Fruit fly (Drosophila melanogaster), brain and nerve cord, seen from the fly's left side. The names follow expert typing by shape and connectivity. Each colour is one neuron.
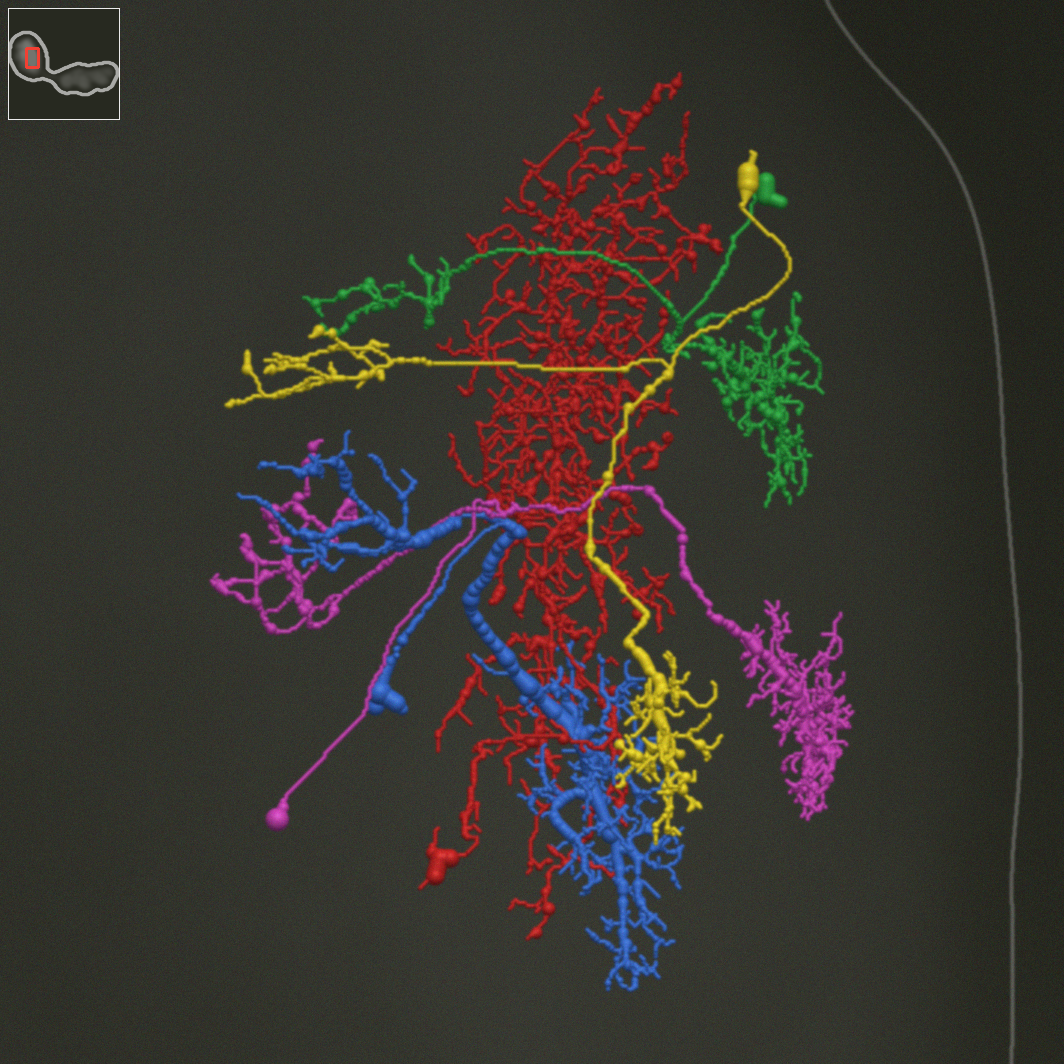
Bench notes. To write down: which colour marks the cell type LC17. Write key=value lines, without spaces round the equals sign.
colour=magenta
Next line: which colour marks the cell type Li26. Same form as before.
colour=red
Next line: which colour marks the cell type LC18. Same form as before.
colour=yellow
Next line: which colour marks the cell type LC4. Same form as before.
colour=blue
